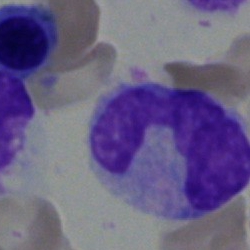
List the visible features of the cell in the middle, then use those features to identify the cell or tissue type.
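Outline roughly oval, smooth. Nucleus horseshoe-shaped, notch opening toward the bottom of the cell. Moderate cytoplasm fills the notch and lower cell. No coarse granules. Monocyte.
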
